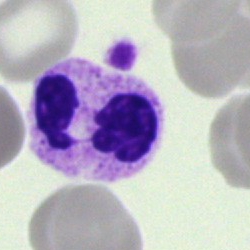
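Segmented neutrophil in a stained human bone marrow smear, the cell in the middle. Its nucleus falls, as I read it, into two separate lobes, one to the left and one to the right. The chromatin looks dark purple and coarsely clumped. The cytoplasm is abundant and pale lilac, and fine purple granules seem scattered through it.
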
